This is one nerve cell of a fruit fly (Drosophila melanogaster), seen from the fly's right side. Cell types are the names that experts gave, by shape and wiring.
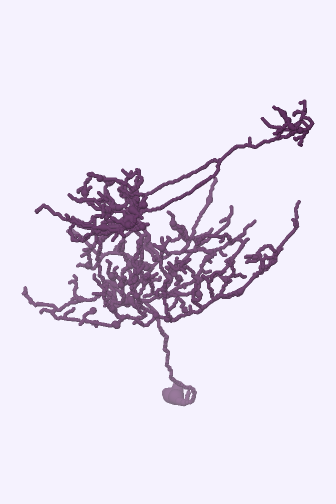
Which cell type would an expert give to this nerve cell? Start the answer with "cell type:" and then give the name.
cell type: TmY16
